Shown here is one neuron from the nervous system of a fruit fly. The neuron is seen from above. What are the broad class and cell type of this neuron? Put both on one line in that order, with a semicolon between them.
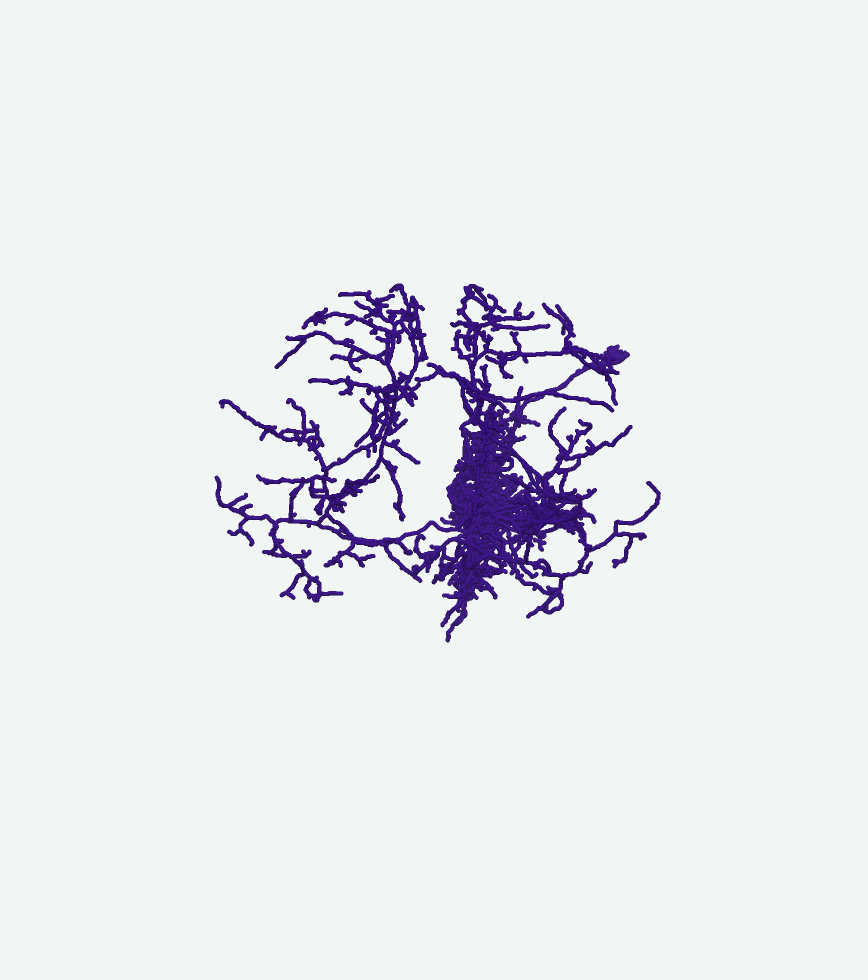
central-brain intrinsic neuron; SMP593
